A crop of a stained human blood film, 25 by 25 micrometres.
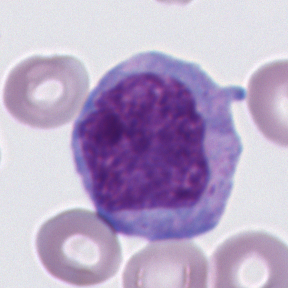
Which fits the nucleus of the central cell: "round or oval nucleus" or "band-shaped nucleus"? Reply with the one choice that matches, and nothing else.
Round or oval nucleus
